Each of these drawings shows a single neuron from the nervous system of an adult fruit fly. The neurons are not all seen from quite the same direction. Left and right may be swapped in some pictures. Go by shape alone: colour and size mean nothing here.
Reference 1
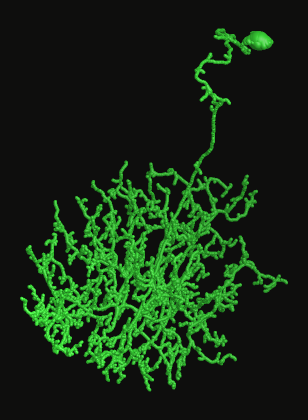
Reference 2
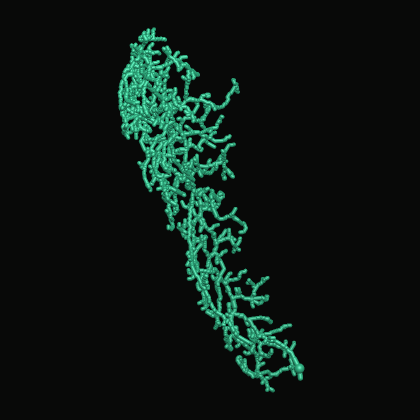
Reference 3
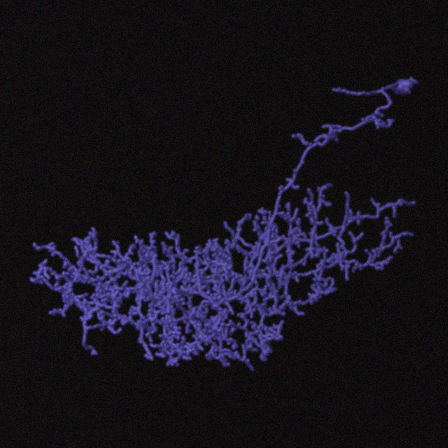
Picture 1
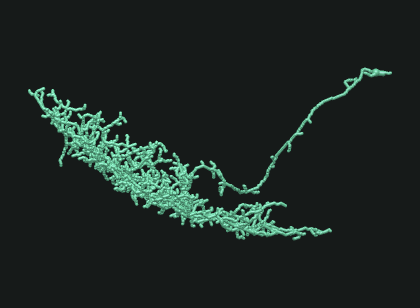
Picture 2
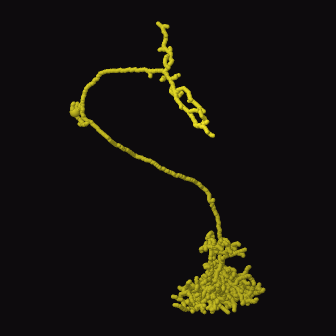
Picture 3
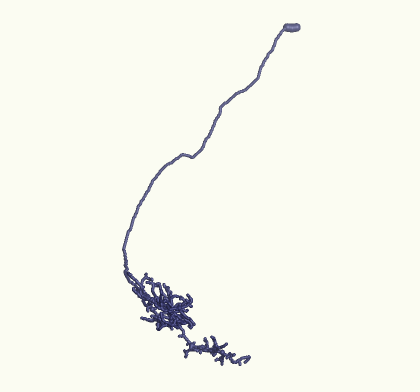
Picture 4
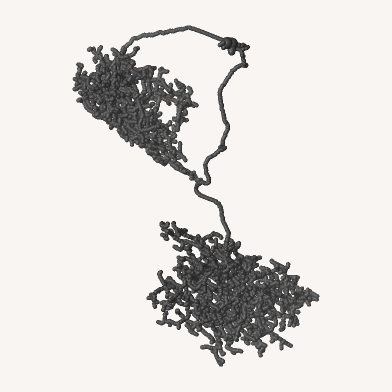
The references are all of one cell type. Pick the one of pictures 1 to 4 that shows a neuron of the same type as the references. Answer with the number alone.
1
